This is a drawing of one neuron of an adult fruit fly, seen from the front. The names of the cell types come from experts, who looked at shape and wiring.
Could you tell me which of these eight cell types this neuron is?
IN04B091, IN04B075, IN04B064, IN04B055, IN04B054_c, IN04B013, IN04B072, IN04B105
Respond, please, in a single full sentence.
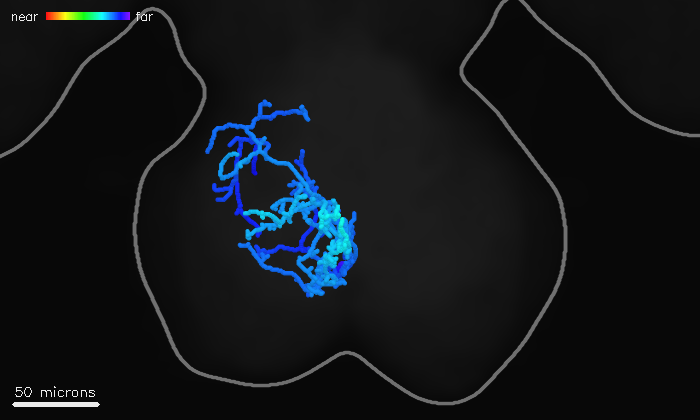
The cell type given to this neuron is IN04B075.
